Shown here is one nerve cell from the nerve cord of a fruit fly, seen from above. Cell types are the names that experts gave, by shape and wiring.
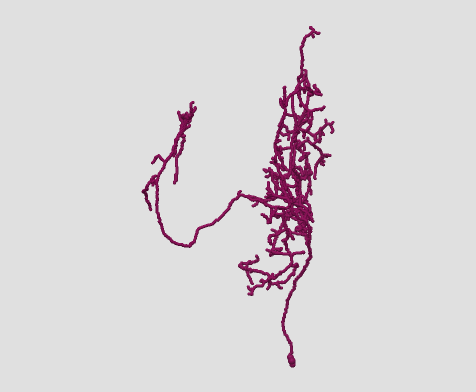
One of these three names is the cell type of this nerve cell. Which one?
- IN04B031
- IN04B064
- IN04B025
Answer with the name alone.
IN04B064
